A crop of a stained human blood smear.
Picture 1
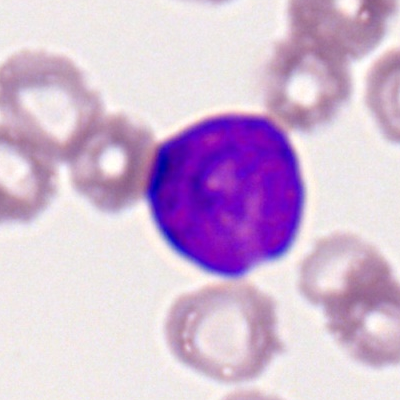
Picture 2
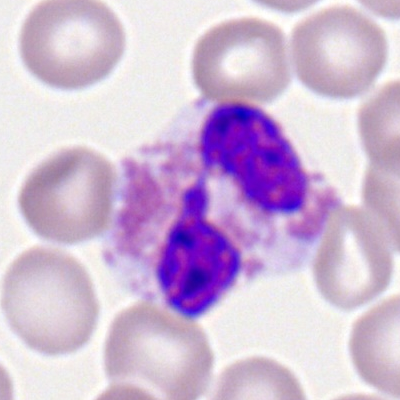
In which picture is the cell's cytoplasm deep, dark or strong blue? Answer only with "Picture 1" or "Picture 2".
Picture 1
